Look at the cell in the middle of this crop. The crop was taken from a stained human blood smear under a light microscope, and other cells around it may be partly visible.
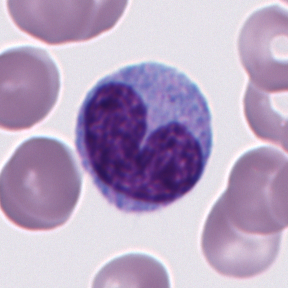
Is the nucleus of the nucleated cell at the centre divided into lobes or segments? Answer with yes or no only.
No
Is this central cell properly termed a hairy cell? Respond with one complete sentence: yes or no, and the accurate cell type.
No, the cell at the center of this crop is a monocyte instead of a hairy cell.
